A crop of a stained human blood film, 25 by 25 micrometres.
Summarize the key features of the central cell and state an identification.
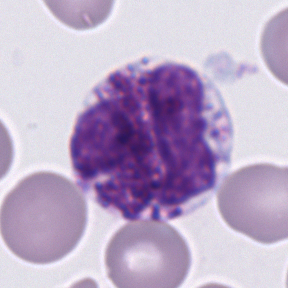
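Look first at the nucleus: it is split into two broad lobes lying side by side, and its chromatin stains dark purple. Now notice the coarse granules; they lie over the nucleus as well as over the cytoplasm, and most of them are dark purple. The whole cell is about 14 micrometres across. This is a basophil.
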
